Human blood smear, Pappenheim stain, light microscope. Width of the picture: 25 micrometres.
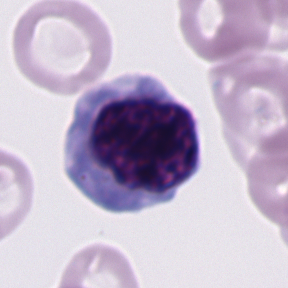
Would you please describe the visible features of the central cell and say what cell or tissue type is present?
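Notice how the outline is slightly irregular, somewhat angular rather than a smooth circle. The nucleus is one rounded mass without lobes, its chromatin dark purple and coarsely clumped. No obvious granules appear in the cytoplasm. This cell is a normoblast.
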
